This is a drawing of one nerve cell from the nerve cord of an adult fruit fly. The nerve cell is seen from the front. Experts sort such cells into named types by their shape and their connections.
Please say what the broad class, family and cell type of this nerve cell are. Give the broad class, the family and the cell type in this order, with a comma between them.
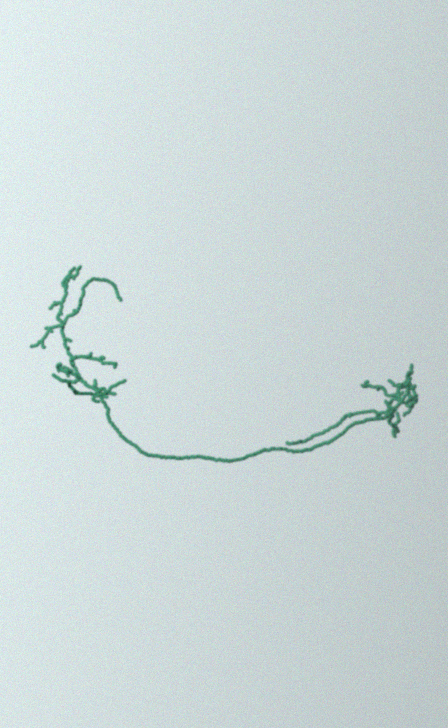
nerve-cord intrinsic neuron, hemilineage 01A, IN01A082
